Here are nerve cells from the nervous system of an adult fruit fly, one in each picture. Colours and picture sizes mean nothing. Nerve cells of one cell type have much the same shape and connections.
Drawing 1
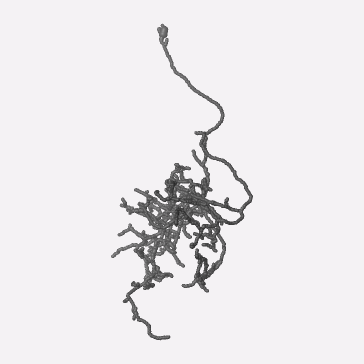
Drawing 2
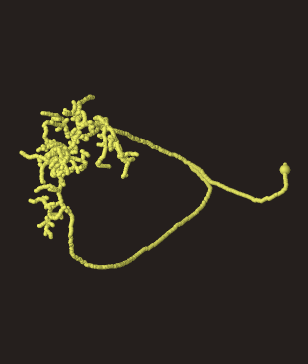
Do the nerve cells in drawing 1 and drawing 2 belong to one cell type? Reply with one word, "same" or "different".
different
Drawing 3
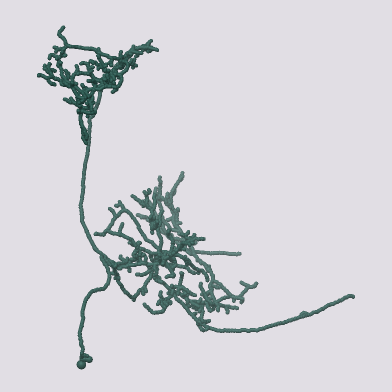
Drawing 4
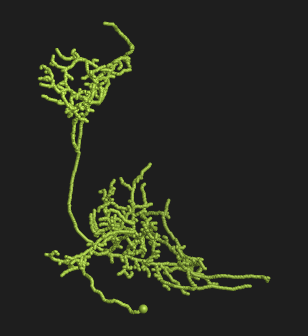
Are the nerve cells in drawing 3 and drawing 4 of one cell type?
same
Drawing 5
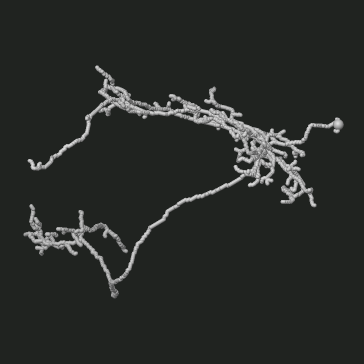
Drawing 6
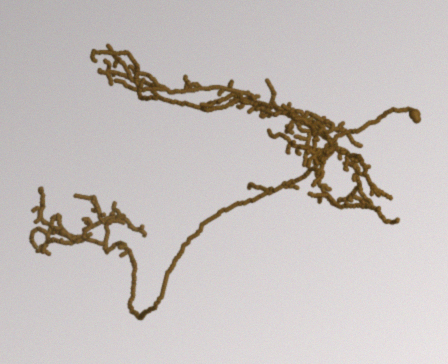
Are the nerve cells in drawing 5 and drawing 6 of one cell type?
same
